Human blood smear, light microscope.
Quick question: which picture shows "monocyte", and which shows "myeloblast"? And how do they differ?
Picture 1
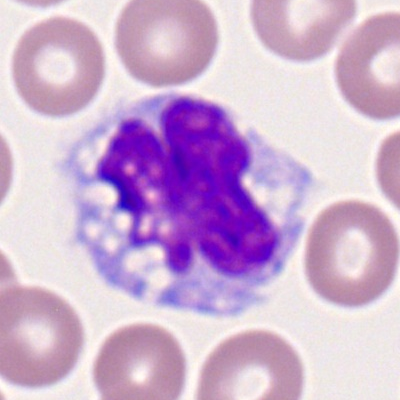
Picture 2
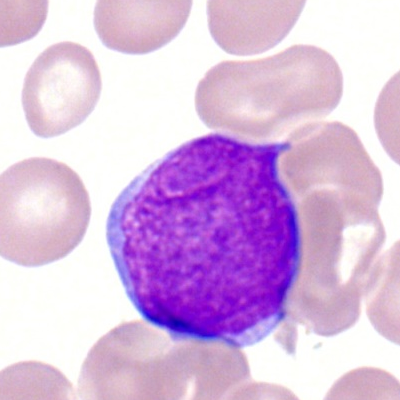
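The first picture shows a monocyte and the second a myeloblast. The monocyte has an irregular, somewhat angular outline, whereas the myeloblast's outline is roughly round. In the monocyte the nucleus is large and folded into irregular lobes, and its dark purple chromatin is patchy, with lighter spots among darker areas.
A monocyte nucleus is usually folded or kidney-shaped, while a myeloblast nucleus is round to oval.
In the myeloblast the nucleus fills most of the cell. The cytoplasm forms a moderate rim of pale grey-blue in the monocyte, against a thin blue rim in the myeloblast, seen mainly along its left and lower edges.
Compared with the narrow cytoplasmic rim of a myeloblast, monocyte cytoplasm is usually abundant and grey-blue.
Many small round clear vacuoles lie in the monocyte's cytoplasm, mostly on the left side, and it contains no coarse dark or orange granules. No granules are visible in the myeloblast's cytoplasm. A red cell presses against the myeloblast's right side.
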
